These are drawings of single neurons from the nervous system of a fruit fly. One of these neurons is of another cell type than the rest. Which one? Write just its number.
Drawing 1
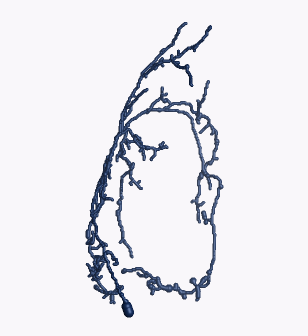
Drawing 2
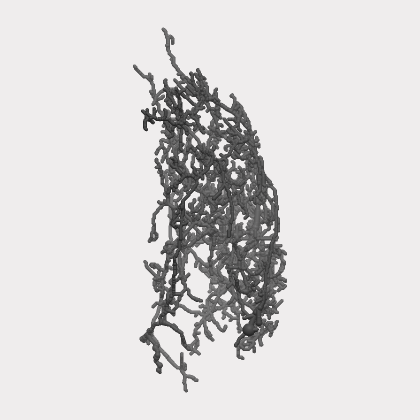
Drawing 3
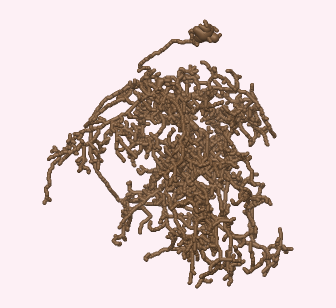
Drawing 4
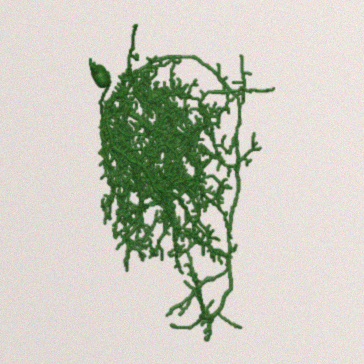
1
